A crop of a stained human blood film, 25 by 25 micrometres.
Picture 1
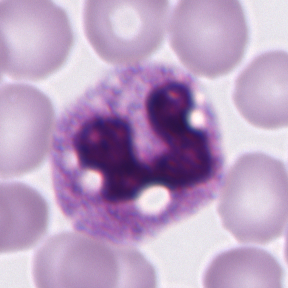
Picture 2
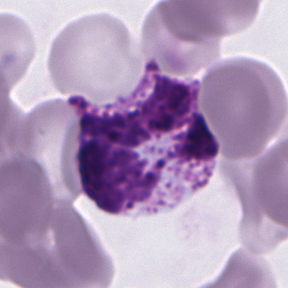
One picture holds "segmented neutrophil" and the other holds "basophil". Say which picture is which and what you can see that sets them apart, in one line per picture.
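Picture 1: segmented neutrophil. Abundant lilac-pink cytoplasm surrounds the nucleus.
Picture 2: basophil. The dark purple nuclear material is irregular in shape and fills most of the cell.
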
